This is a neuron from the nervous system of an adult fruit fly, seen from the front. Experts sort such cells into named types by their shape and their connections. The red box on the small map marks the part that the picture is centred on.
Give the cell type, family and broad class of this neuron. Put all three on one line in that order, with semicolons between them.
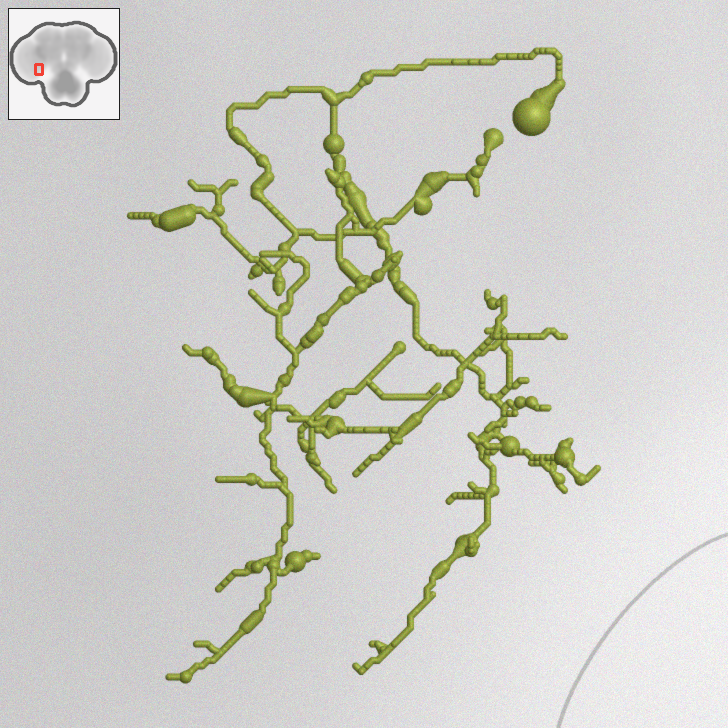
LPi3c; LPi; optic-lobe intrinsic neuron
